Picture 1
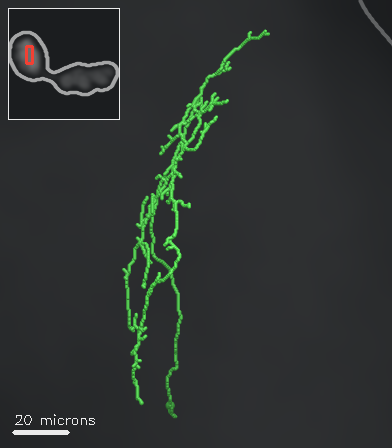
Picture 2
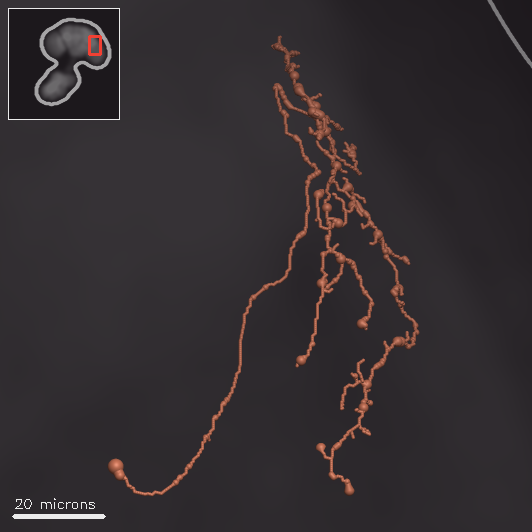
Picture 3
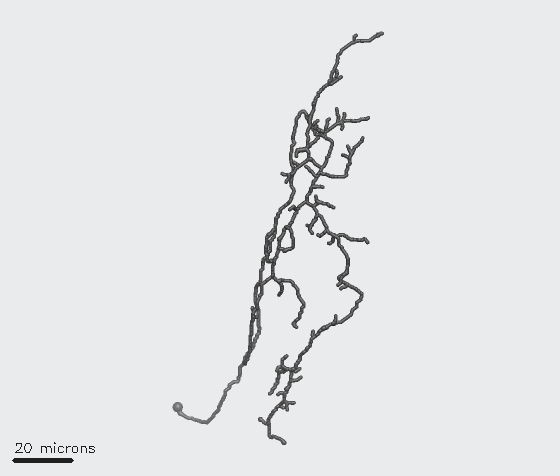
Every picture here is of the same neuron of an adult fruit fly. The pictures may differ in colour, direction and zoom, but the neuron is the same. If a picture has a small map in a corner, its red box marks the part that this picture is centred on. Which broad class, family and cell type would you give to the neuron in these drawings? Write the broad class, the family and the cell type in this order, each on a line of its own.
optic-lobe intrinsic neuron
Cm
Cm20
